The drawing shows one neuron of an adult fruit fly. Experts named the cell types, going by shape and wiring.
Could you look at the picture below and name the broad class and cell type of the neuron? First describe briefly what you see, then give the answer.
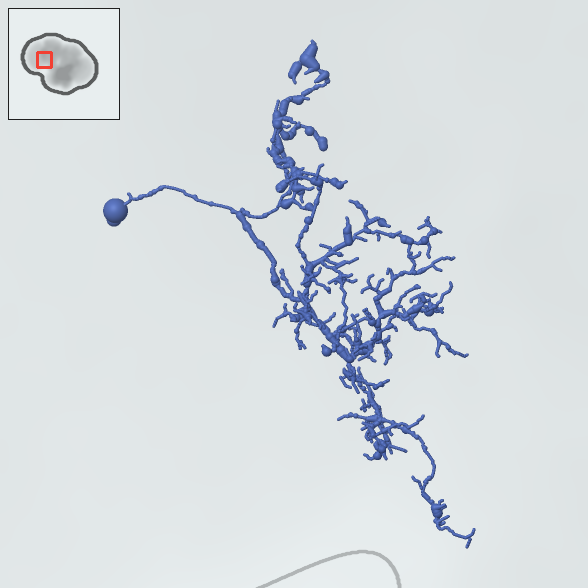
As drawn here it is taller than it is wide. It is a central-brain intrinsic neuron. The cell type is CB1206.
